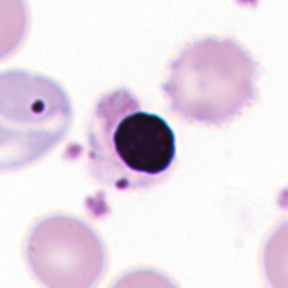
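Normoblast, peripheral blood smear. The nucleus sits off-centre toward the right, with very dense, nearly black chromatin showing almost no visible pattern. Most cytoplasm lies left, pale pinkish-grey rather than blue. One small dark purple dot sits at its lower edge, below the nucleus.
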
